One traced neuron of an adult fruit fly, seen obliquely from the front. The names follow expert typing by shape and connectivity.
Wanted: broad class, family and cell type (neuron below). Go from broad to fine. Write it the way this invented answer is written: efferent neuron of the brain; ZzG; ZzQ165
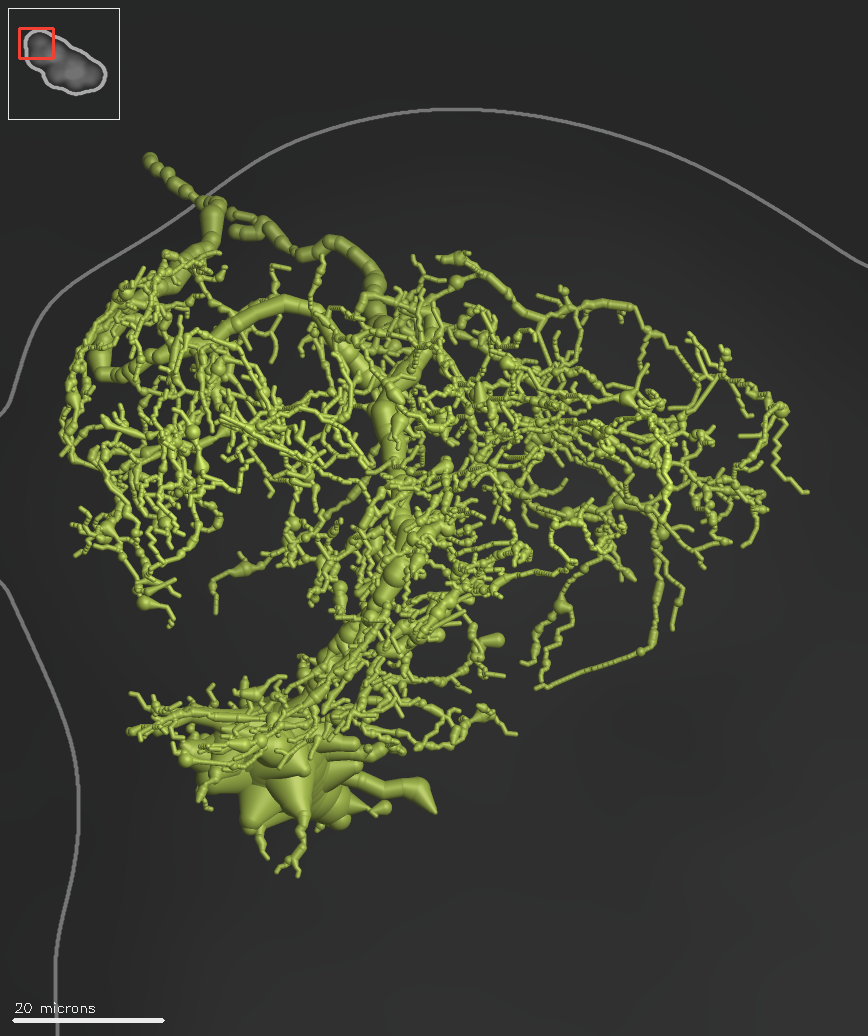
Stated: efferent neuron of the nerve cord; hemilineage 00B; EN00B004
